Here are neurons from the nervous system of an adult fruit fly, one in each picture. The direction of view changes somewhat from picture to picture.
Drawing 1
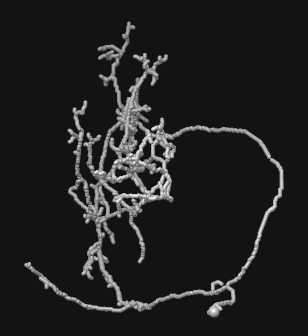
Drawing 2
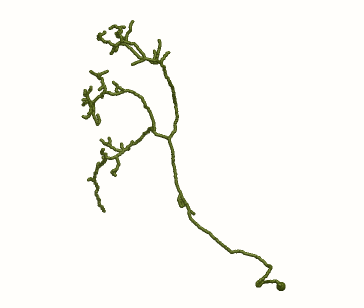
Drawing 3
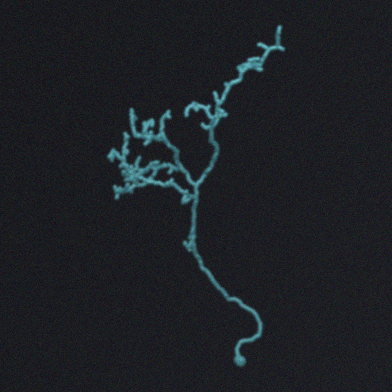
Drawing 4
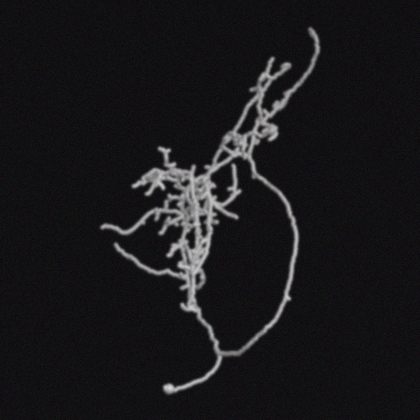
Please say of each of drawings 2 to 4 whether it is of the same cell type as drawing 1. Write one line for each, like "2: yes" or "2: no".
2: no
3: no
4: yes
